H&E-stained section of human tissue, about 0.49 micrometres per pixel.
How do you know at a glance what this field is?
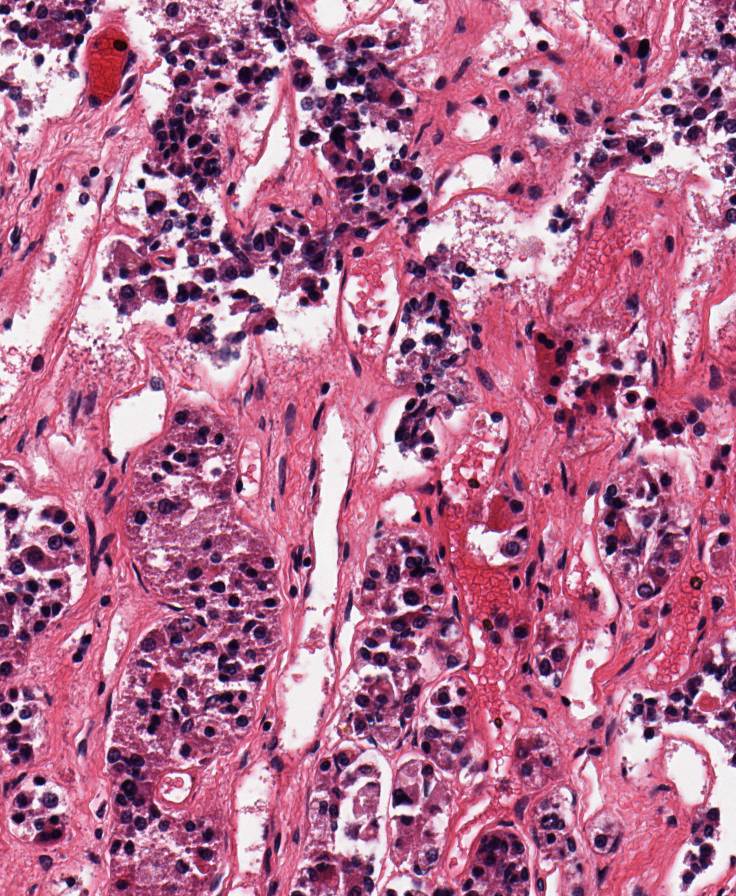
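This is pars distalis of the pituitary; point one, its cells lie in nests and clusters split by thin pink fibrous septa with scattered elongated, spindle-shaped nuclei.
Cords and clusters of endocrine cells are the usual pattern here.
Second, the nest cells have granular pink-purple cytoplasm.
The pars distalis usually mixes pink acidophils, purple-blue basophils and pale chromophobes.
Third, the upper part of the field is more loosely scattered than the compact nests below.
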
